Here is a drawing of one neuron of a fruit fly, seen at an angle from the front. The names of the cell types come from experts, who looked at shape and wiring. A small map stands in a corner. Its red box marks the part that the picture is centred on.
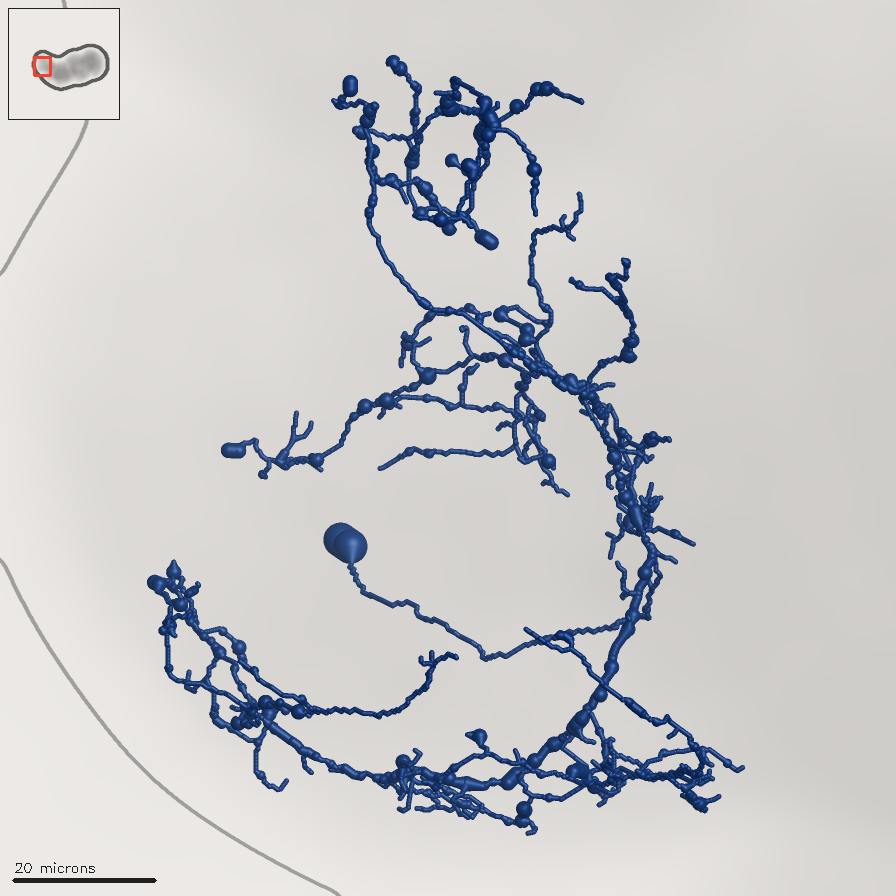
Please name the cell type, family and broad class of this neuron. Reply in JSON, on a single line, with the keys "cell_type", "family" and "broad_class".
{"cell_type": "IN04B068", "family": "hemilineage 04B", "broad_class": "nerve-cord intrinsic neuron"}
